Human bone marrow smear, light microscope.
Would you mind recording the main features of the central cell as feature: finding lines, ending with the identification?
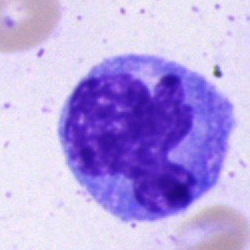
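Nucleus: see how it folds into several irregular lobes
Chromatin: dark purple clumps, with small paler gaps between them
Cytoplasm colour: a pale greyish-blue
Cytoplasm rim: widest on the right side of the nucleus
Name: monocyte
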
